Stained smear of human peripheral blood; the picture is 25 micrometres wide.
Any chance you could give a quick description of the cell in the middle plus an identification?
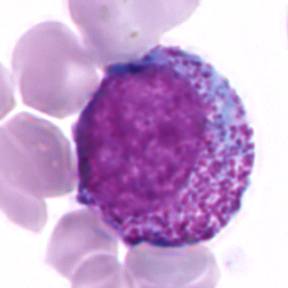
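The nucleus sits toward the left, leaving a crescent of cytoplasm on the right side. Coarse purple-red granules crowd the cytoplasm, and further granules lie scattered over the nucleus. Between the granules at the upper right, the cytoplasm is pale bluish. This cell is a promyelocyte.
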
